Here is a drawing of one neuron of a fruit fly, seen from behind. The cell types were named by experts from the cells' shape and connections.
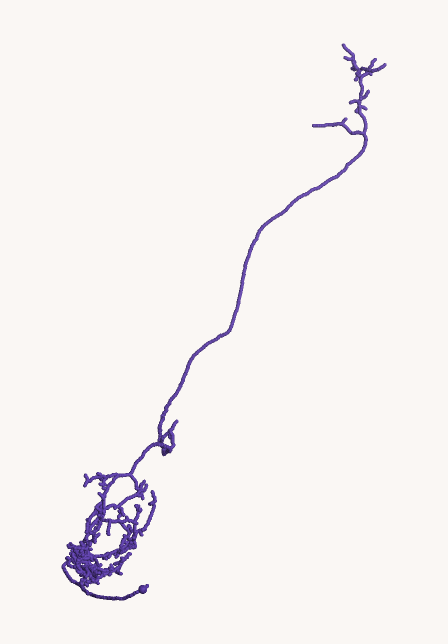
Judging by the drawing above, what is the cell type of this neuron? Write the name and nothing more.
AN01B011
